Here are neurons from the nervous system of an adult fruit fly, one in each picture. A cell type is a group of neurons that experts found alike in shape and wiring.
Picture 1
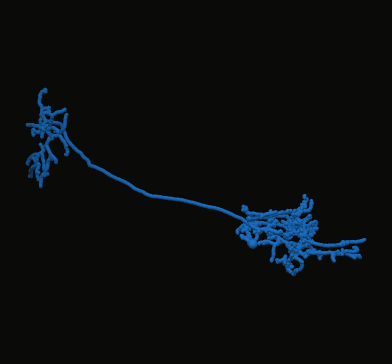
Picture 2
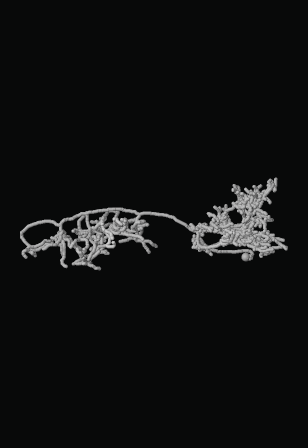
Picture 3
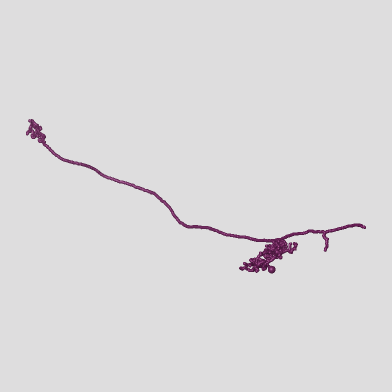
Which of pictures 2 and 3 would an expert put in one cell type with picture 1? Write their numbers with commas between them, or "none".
2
